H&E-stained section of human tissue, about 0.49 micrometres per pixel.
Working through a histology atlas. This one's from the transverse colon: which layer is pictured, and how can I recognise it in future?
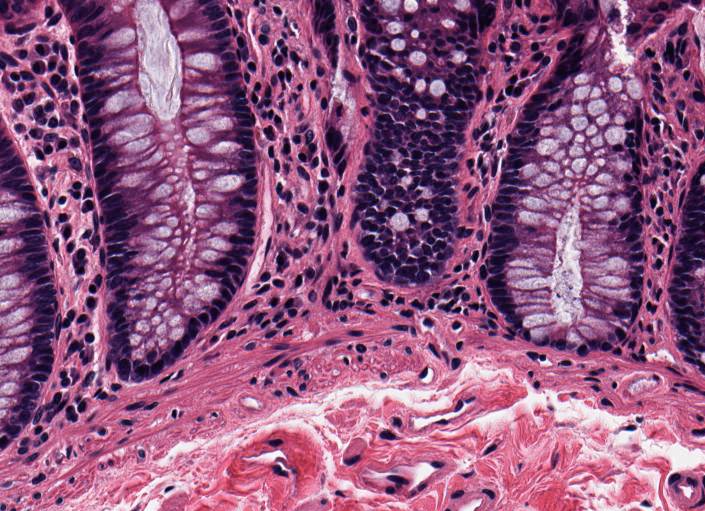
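Answer: colonic mucosa. Straight, unbranched tubular crypts stand side by side across the upper field, bases toward the bottom. Each is lined by a single layer of columnar cells with dark, elongated basal nuclei, most of them goblet cells with pale, rounded mucin vacuoles.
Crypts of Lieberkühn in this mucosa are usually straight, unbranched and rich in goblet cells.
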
